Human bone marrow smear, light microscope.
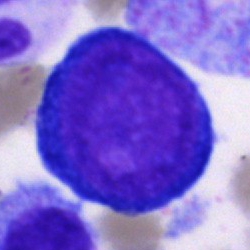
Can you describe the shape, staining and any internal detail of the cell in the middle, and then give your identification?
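Nearly all of this cell is nucleus, with just a thin rim of deep blue cytoplasm at the edge. See how fine and even the chromatin is, without coarse clumps. A paler lilac area sits in the nucleus's lower centre. Call it a proerythroblast.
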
